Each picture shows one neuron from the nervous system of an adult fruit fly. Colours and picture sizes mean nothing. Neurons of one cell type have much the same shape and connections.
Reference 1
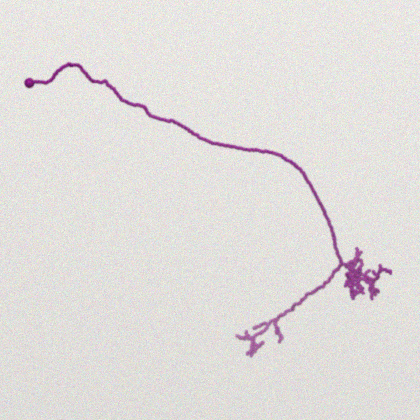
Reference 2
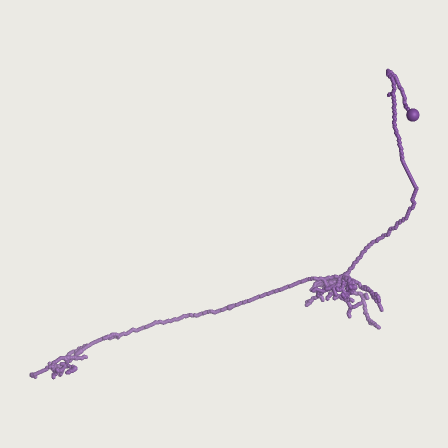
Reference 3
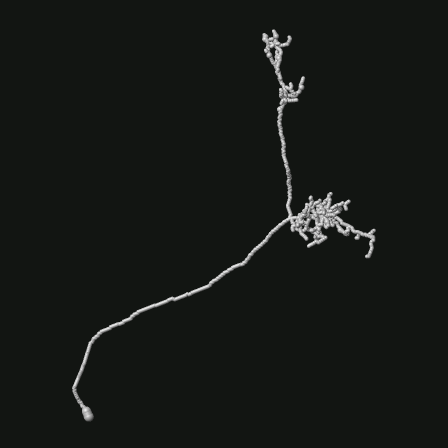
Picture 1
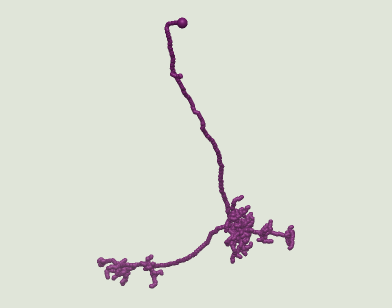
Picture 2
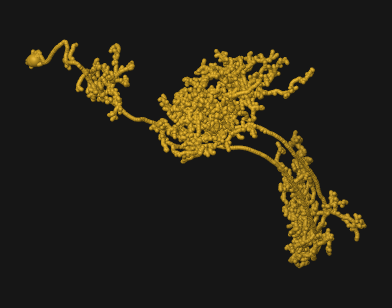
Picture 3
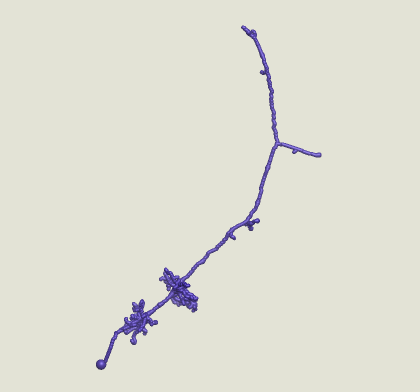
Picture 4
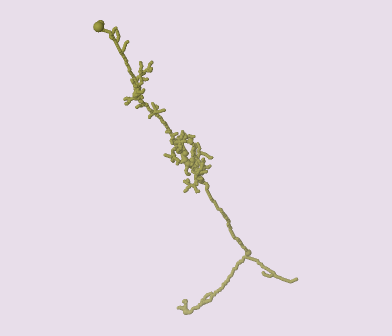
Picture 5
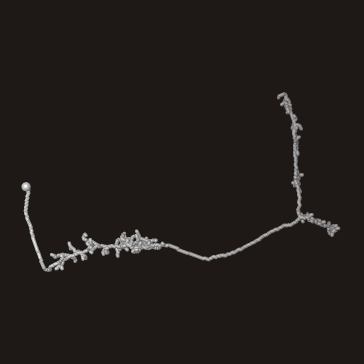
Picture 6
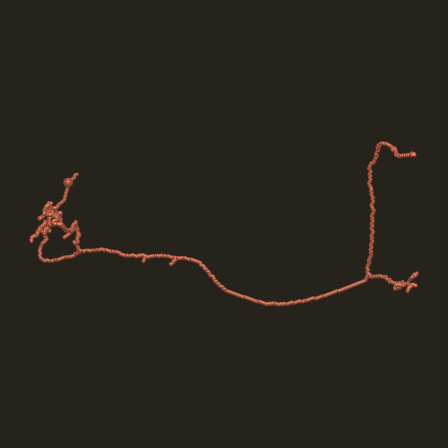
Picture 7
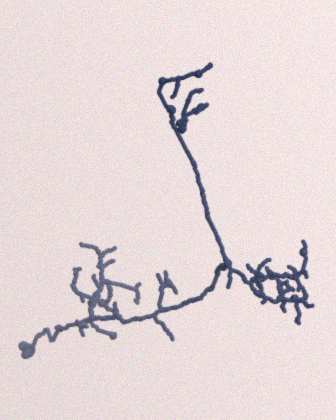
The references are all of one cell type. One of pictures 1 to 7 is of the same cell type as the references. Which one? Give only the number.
1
